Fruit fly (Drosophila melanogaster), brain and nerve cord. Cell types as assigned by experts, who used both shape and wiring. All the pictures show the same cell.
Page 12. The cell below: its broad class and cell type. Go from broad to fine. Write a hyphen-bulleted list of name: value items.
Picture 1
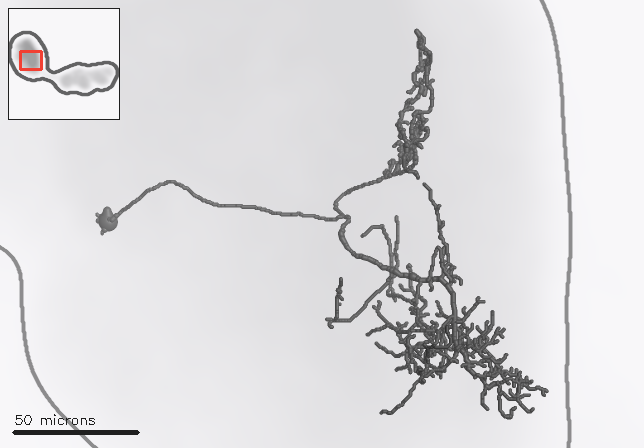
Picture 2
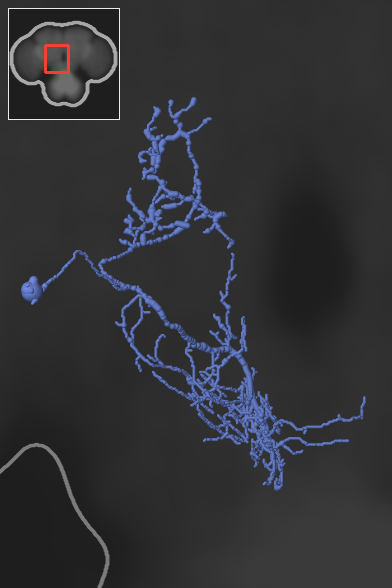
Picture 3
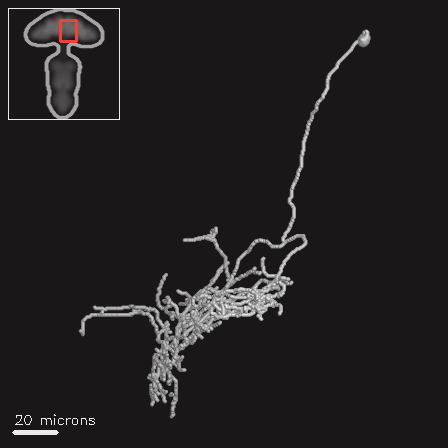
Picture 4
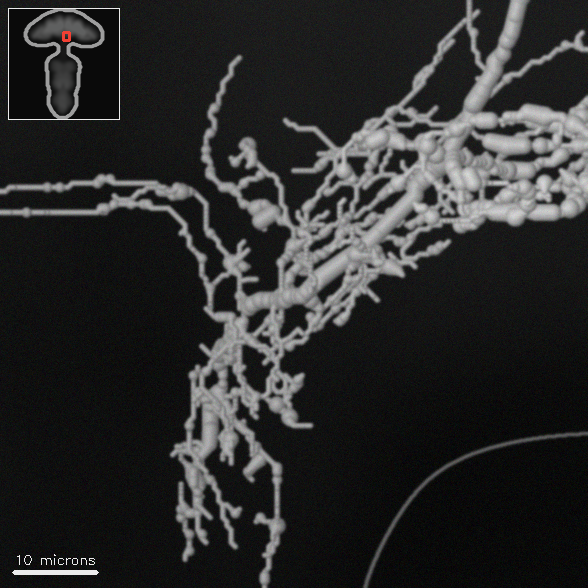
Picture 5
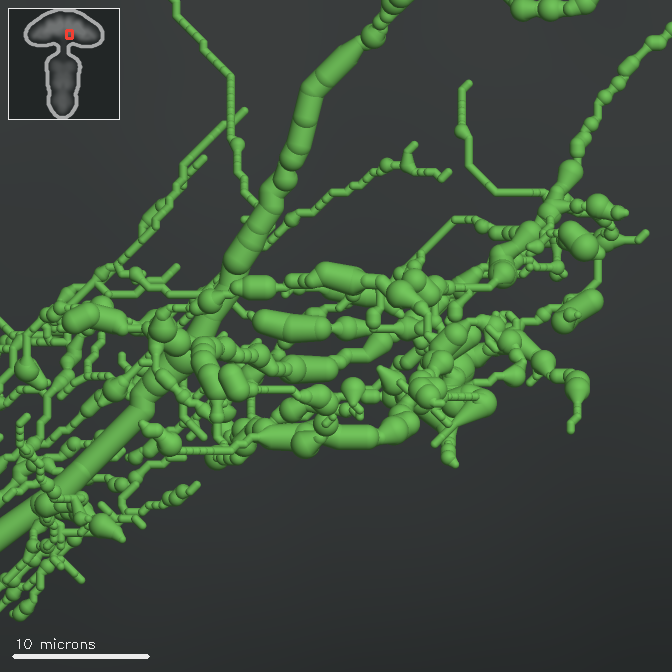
- broad class: central-brain intrinsic neuron
- cell type: PS053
